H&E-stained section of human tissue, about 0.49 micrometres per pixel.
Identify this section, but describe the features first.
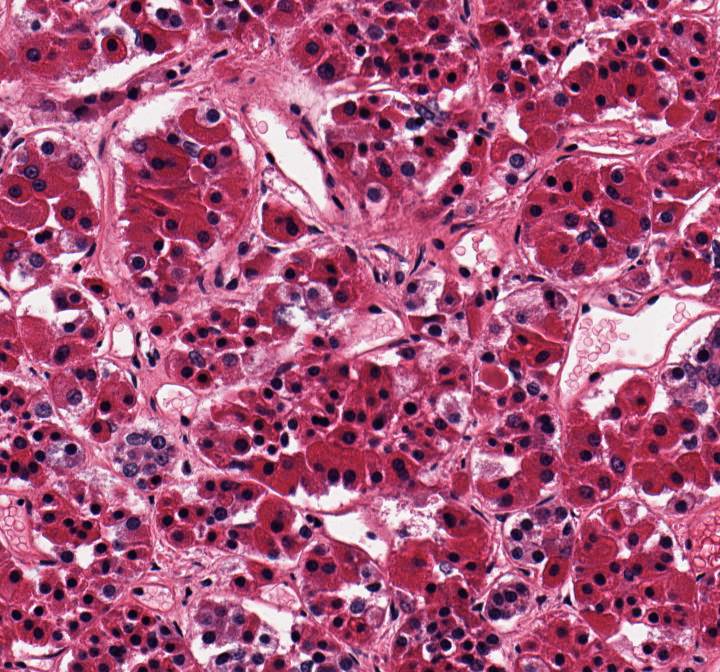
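Cells in rounded nests and cords with thin septa throughout. Most cells: abundant, deeply eosinophilic red cytoplasm. Thin-walled vascular spaces with red blood cells between nests, clearest right middle and upper centre. Scant stroma: delicate pale pink fibres, thin elongated dark nuclei, upper centre. Pituitary.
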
